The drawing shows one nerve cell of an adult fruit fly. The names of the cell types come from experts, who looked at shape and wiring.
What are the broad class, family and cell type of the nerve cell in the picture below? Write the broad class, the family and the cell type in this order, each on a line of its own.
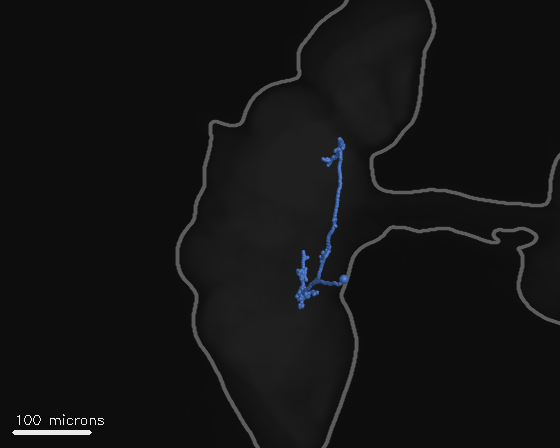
central-brain intrinsic neuron
hemilineage DM4_ventral
WED143_a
